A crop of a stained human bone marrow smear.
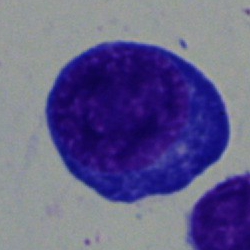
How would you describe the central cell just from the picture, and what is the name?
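Smooth-edged and without surface projections, the cell is roughly round to oval. Its purple chromatin is finely stippled, with small paler spots scattered through it. Deep blue cytoplasm forms a rim that is widest along the lower right, where a paler zone lies just beside the nucleus. It is a proerythroblast.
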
